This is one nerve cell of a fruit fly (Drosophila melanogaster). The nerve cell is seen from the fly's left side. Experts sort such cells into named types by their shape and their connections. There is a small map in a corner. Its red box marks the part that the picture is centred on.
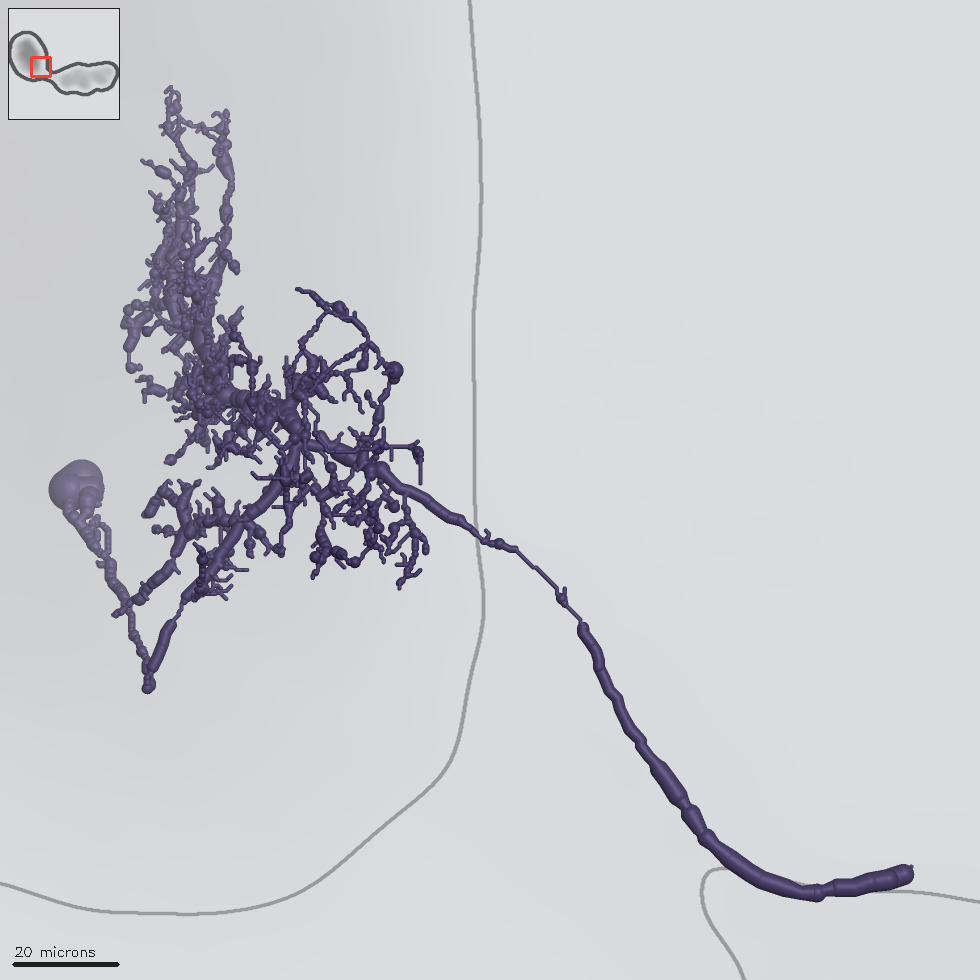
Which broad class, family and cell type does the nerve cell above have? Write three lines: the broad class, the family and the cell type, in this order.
motor neuron of the brain
hemilineage LB12
GNG283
